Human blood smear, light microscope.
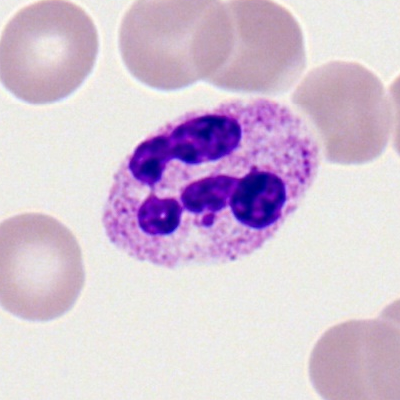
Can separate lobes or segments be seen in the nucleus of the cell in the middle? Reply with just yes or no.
Yes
